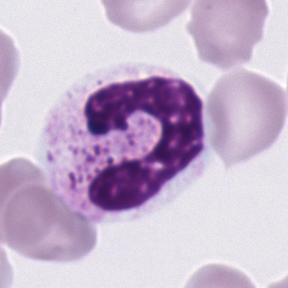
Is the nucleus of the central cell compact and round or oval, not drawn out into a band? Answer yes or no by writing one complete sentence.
No, the nucleus of this cell is a bent band with no separate lobes.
